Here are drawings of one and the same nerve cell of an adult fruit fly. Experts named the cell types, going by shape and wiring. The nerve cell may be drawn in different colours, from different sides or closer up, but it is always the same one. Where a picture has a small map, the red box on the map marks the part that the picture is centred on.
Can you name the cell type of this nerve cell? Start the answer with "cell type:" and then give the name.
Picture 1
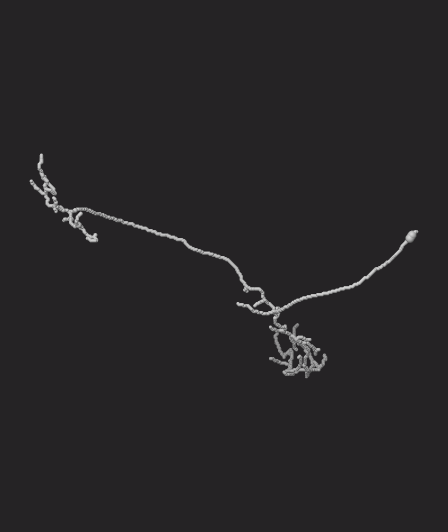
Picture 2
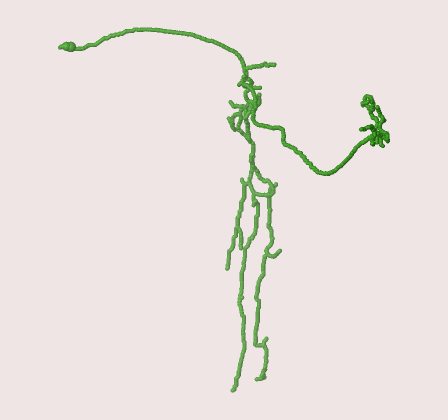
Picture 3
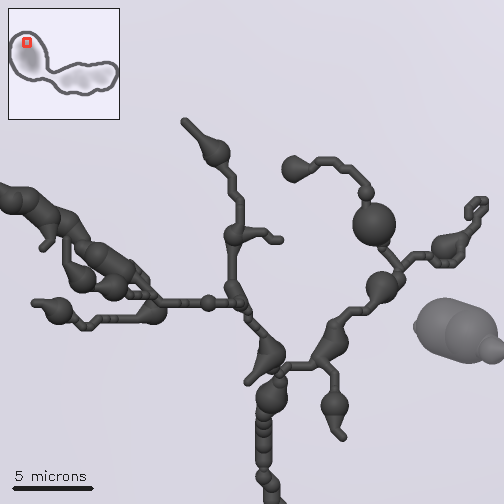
cell type: SMP228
